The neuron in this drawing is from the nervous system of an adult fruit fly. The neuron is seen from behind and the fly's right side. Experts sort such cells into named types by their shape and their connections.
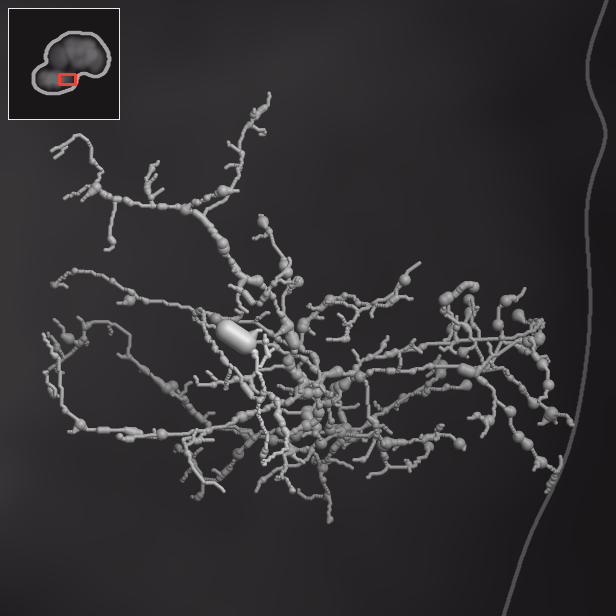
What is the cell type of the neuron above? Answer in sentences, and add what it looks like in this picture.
The cell type is IN21A047_e. It is a nerve-cord intrinsic neuron. In this view it is about as wide as it is tall.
